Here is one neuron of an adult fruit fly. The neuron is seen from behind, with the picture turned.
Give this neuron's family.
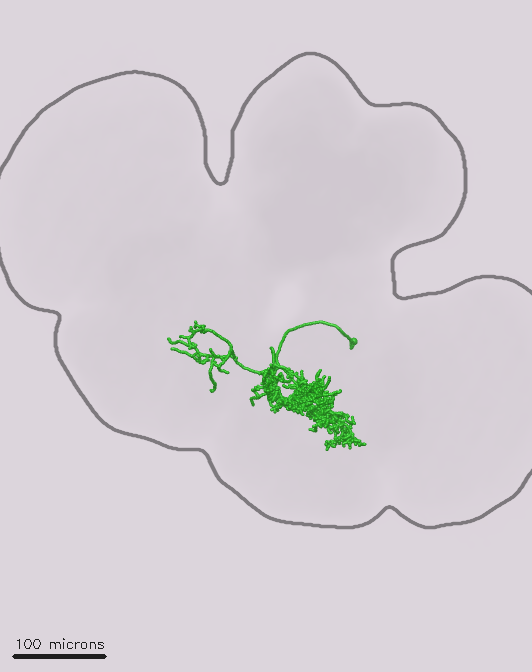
hemilineage VESa2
